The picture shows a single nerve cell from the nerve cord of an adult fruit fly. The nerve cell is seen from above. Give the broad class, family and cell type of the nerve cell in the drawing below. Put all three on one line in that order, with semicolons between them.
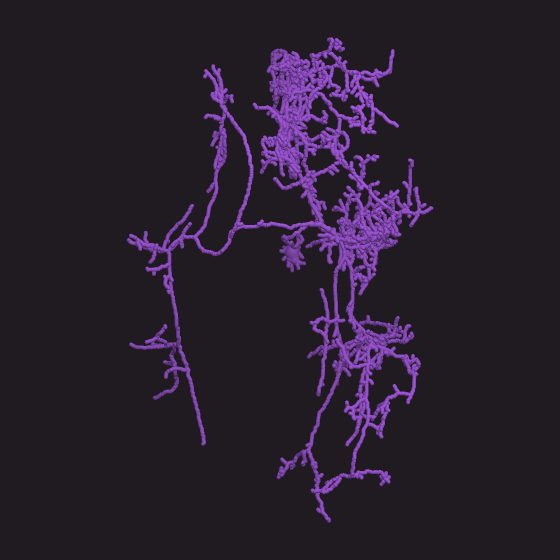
nerve-cord intrinsic neuron; hemilineage 06B; IN06B006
